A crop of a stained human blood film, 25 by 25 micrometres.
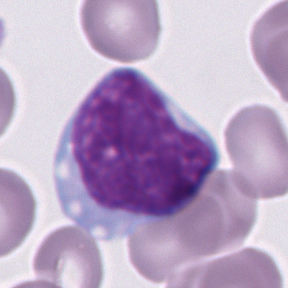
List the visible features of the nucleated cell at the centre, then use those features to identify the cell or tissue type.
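Look first at the size: the cell is about 15 micrometres across, and its nucleus, about 13 by 12 micrometres, fills about 70% of its area. That nucleus is a single unlobed mass with an irregular, somewhat angular outline. Around it the cytoplasm is pale greyish blue, widest on the left and lower side and thin along the top and right. On that left and lower side you can also find a few small clear vacuoles. This is a myeloblast.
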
